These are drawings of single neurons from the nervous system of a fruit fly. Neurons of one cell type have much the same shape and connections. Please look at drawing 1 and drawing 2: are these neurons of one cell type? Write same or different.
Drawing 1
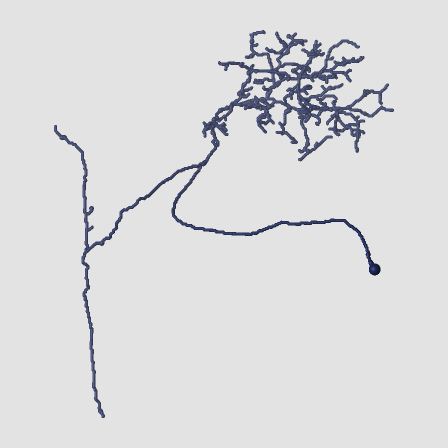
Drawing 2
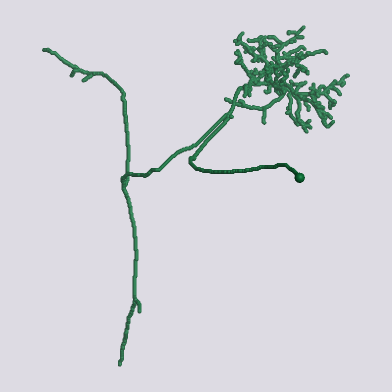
same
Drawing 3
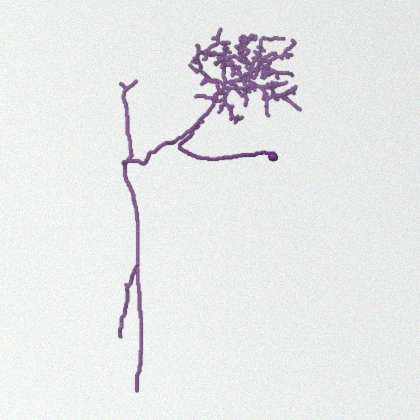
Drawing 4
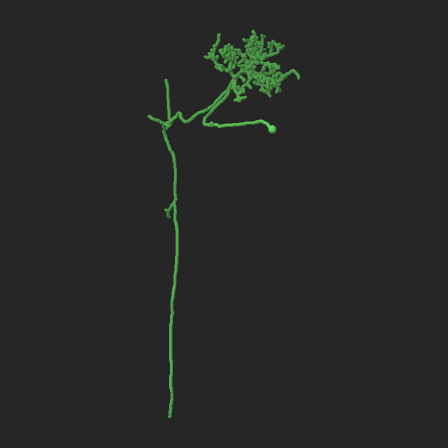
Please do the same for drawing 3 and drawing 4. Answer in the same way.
same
